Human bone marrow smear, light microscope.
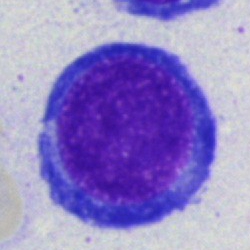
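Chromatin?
Finely stippled, small pale specks throughout.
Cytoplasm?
Thin, deep blue rim; nucleus fills most of the cell. Pale zone between nucleus and blue cytoplasm, lower left side.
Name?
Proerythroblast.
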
